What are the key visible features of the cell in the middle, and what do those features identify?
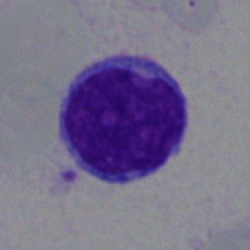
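Outline round, smooth. Nucleus occupies nearly entire cell; cytoplasm very scant. Small pale area in cytoplasm at upper right edge of nucleus. No granules visible. Cell: lymphocyte.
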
